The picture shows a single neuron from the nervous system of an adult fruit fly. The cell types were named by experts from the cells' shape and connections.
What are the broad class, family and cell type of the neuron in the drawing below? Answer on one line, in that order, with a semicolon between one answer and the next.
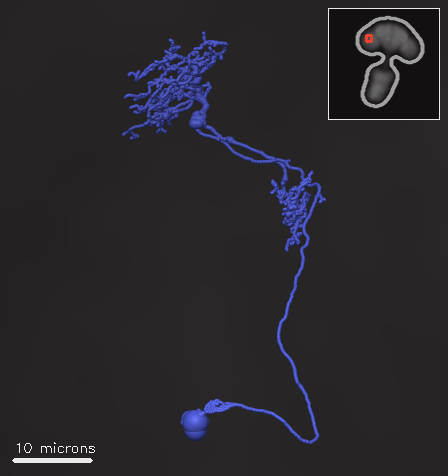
optic-lobe intrinsic neuron; T; T4a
